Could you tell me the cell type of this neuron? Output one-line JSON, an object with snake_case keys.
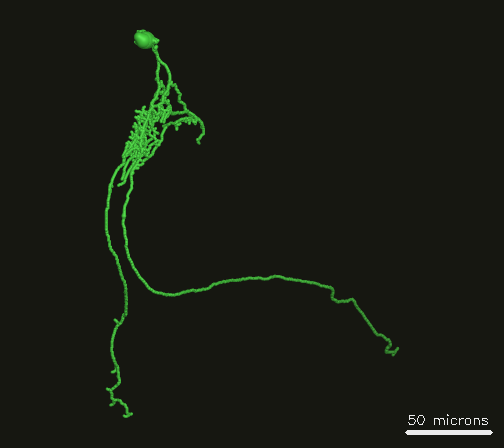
{"cell_type": "IPC"}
